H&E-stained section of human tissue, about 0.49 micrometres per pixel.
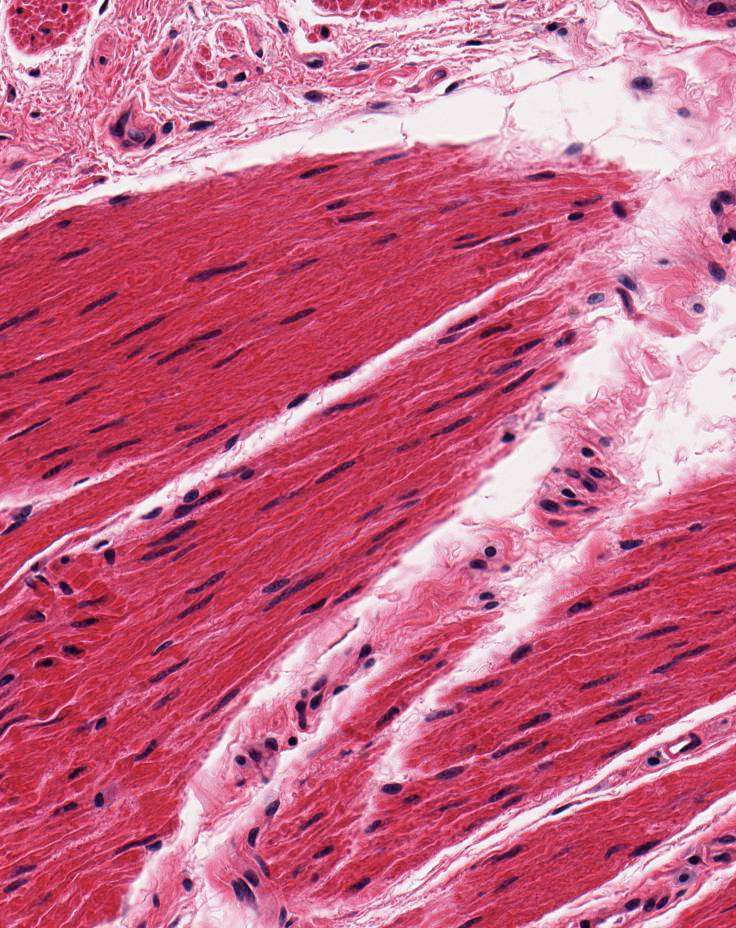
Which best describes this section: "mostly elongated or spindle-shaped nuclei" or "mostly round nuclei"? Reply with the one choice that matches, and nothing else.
Mostly elongated or spindle-shaped nuclei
